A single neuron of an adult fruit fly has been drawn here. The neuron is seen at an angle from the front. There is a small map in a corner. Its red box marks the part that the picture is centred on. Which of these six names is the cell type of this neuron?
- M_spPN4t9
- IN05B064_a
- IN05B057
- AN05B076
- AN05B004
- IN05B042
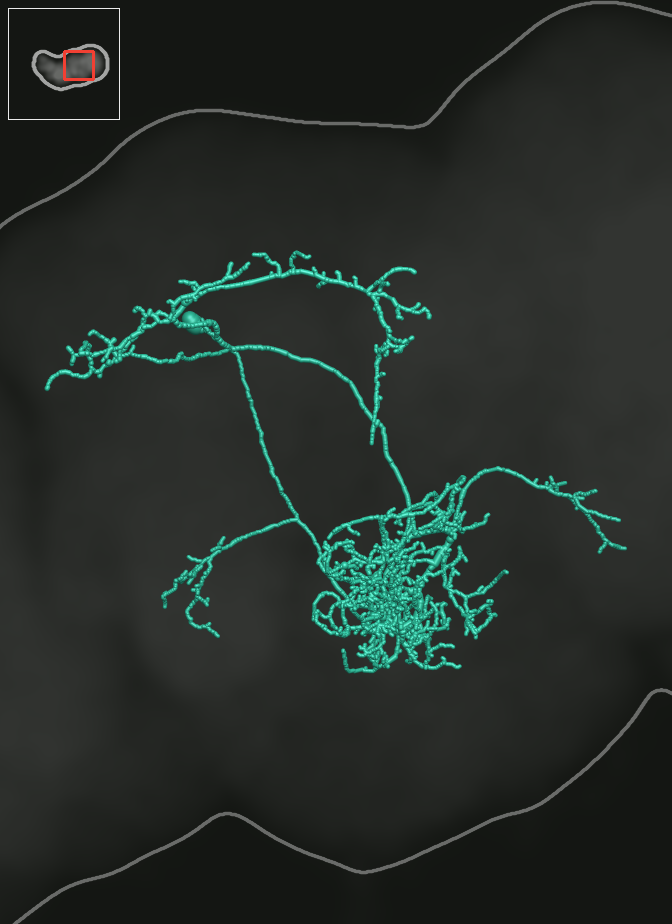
M_spPN4t9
